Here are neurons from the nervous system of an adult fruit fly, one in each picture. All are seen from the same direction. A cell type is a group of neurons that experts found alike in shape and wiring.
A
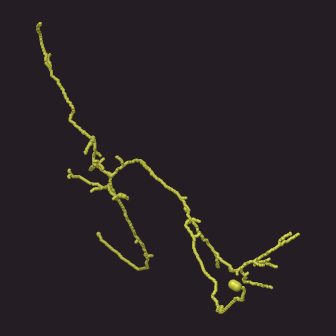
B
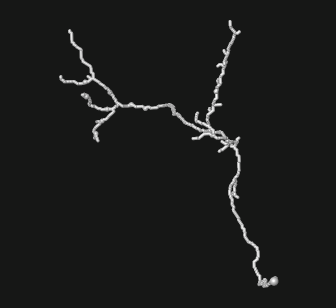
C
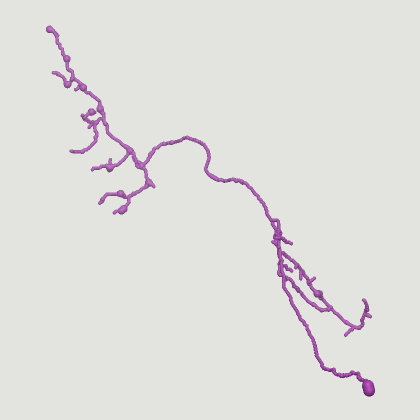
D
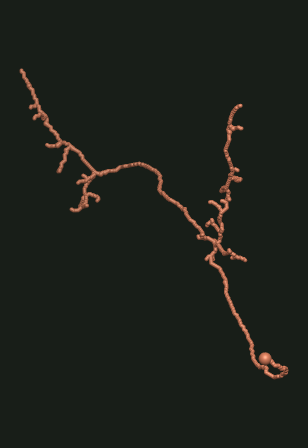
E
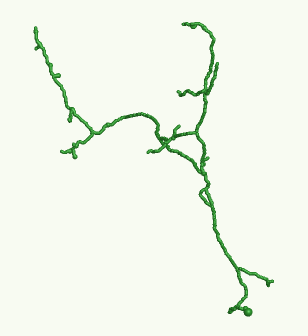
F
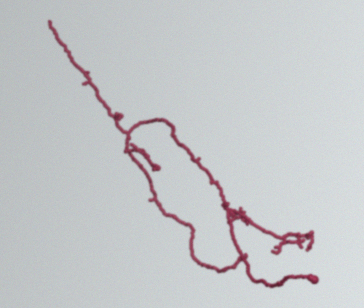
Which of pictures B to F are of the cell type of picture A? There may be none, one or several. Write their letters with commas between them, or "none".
C, F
